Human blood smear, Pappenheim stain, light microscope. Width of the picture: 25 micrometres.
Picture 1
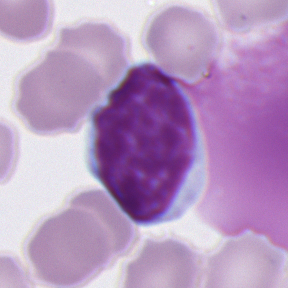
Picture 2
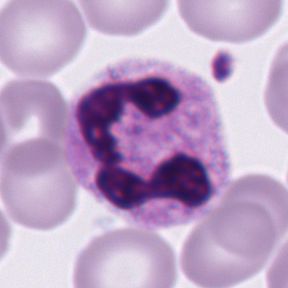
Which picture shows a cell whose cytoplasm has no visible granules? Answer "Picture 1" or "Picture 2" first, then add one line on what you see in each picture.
Picture 1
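In picture 1: The cytoplasm contains no visible granules.
In picture 2: Fine, small pinkish-violet granules are scattered evenly through the cytoplasm.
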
